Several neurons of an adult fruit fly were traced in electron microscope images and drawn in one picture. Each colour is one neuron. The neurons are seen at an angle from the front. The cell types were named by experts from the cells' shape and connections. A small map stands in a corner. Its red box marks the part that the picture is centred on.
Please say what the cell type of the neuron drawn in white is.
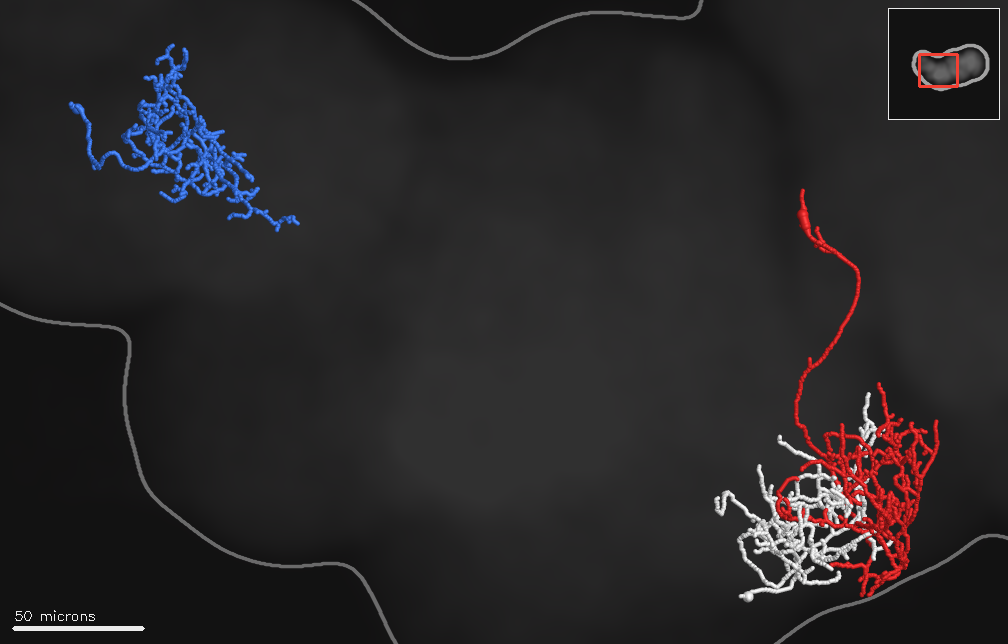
IN01B026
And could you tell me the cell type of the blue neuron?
IN01B016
